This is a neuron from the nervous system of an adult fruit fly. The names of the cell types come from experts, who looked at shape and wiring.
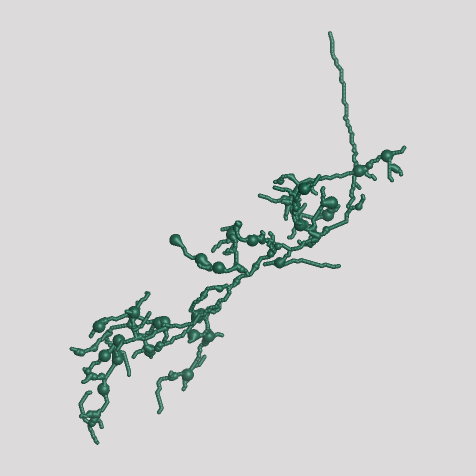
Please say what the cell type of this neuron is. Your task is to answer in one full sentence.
It is Cm7 that this neuron is, by cell type.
